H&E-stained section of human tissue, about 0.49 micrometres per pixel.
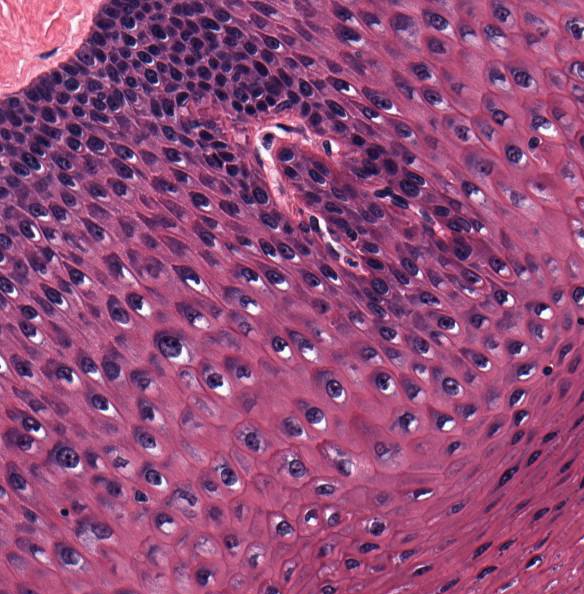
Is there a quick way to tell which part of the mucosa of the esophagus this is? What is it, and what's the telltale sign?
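First, the tissue: stratified squamous nonkeratinized epithelium, filling nearly the whole field. Second, the basal layer: small, crowded, dark-nucleated cells run along the upper left edge. Third, toward the lower right, cells enlarge and gain pink cytoplasm. Finally, many cells show a clear halo around the nucleus.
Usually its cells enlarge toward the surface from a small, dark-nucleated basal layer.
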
